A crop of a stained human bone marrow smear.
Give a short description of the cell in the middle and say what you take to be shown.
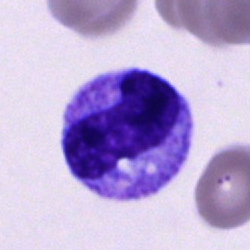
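Start with the outline, which is round and smooth. Running diagonally across the cell is a curved band, and that band is the nucleus. Its chromatin is dark purple and coarsely clumped. Pale lilac-purple cytoplasm shows on either side of it, at upper left and at lower right. We call this cell a band neutrophil.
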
